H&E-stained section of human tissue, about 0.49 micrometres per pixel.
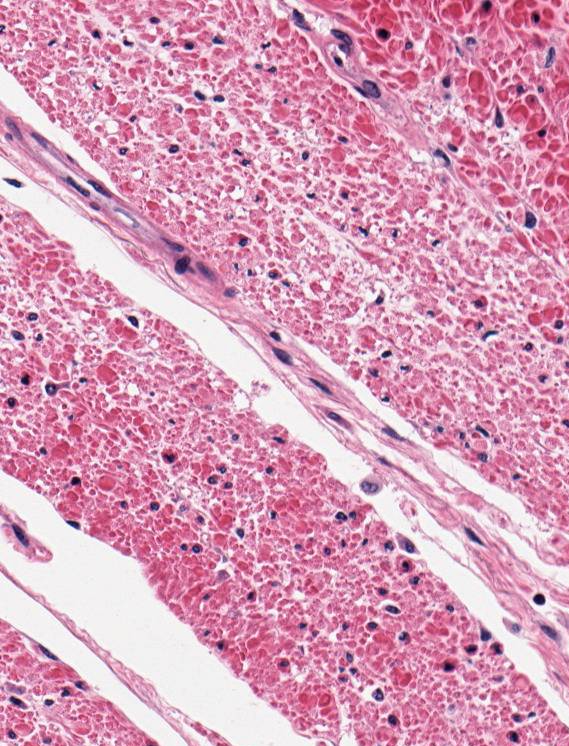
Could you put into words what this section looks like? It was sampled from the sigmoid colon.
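On layout, the tissue lies in long parallel bands running diagonally, upper left to lower right. Within the bands, cytoplasm forms many small rounded eosinophilic profiles of uneven size and staining depth. The clefts are edged by thin strands of pale pink fibrous tissue carrying elongated nuclei. Lastly, no epithelium, glands or fat cells appear.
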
